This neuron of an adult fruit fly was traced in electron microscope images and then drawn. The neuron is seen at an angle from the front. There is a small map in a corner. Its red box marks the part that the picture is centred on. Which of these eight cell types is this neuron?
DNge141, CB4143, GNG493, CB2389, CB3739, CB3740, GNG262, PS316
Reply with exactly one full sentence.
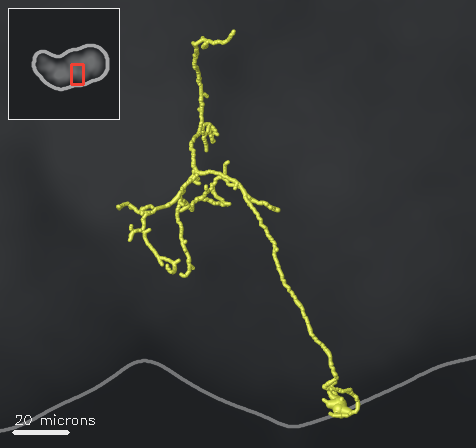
This neuron is assigned to the cell type GNG493.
